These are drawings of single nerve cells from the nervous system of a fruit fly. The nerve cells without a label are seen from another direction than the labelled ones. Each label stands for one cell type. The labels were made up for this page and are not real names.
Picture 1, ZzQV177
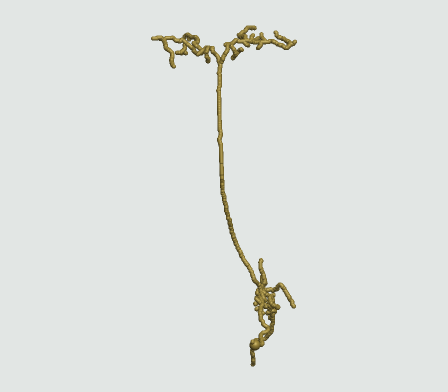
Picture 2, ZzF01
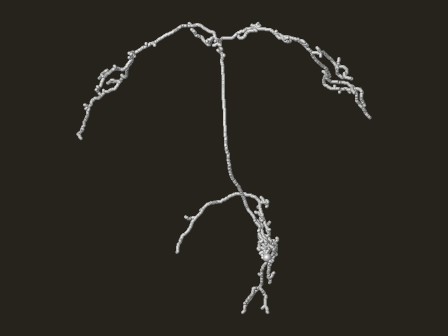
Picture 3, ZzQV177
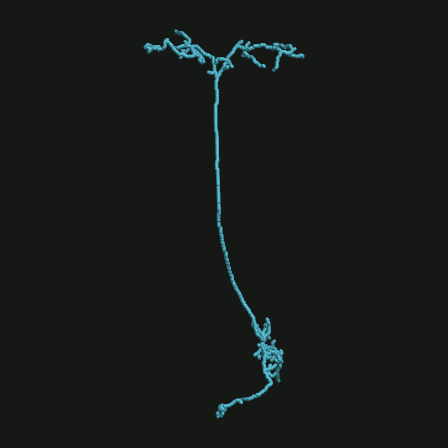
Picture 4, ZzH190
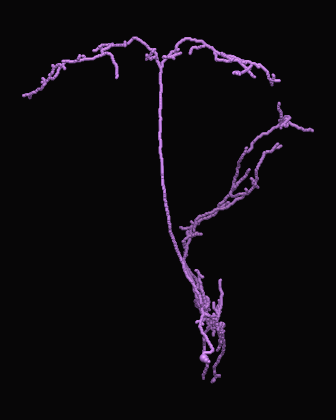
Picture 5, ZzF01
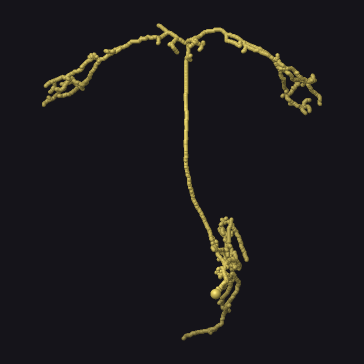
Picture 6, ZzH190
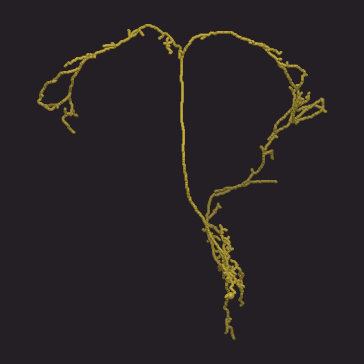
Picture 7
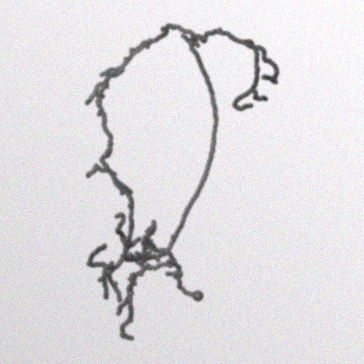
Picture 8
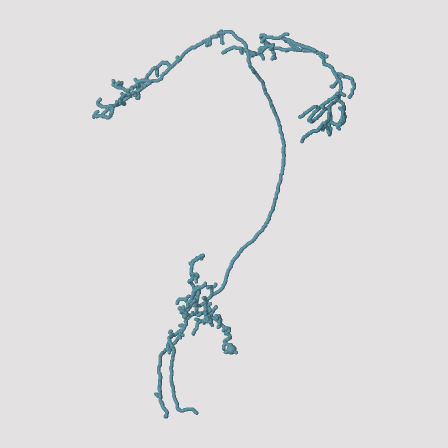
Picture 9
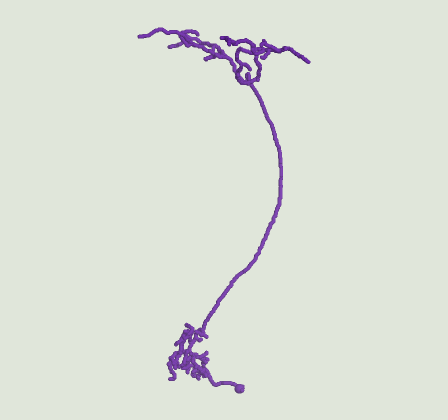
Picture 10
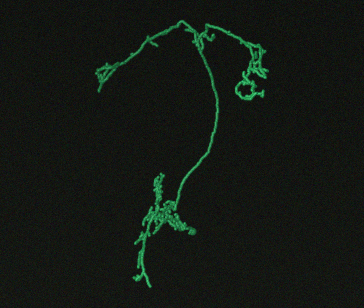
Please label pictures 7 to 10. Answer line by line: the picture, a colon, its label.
7: ZzH190
8: ZzF01
9: ZzQV177
10: ZzF01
